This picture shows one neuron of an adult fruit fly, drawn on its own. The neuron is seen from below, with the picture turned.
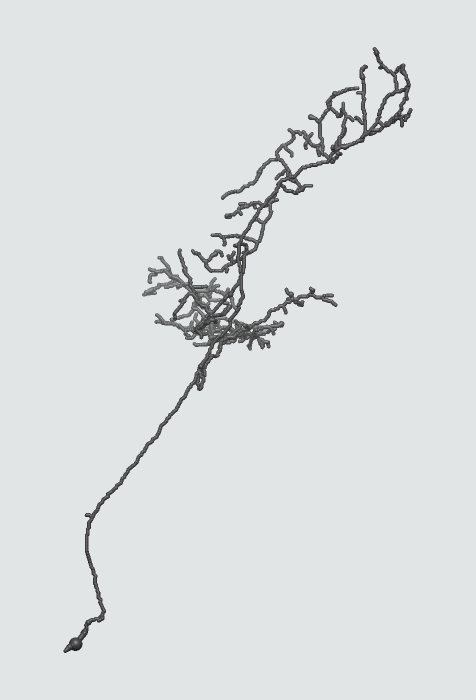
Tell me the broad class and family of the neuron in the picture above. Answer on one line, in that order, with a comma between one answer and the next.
central-brain intrinsic neuron, hemilineage AOTUv4_ventral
